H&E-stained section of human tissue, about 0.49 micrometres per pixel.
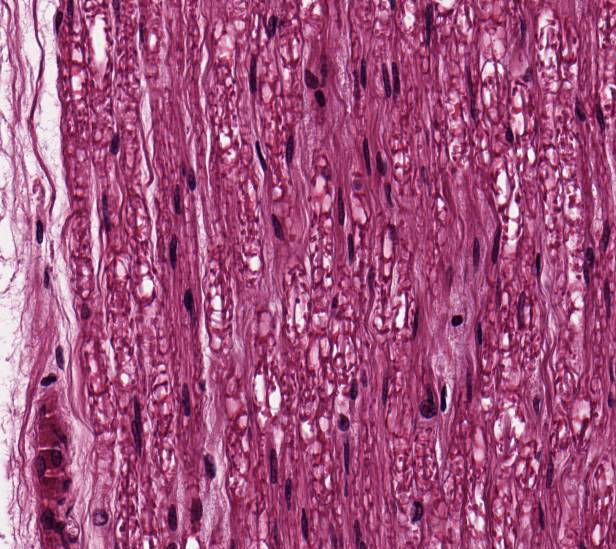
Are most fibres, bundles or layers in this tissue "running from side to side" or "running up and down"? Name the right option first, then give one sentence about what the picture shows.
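Running up and down. Long parallel fibres fill almost the whole field and run vertically from top to bottom.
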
